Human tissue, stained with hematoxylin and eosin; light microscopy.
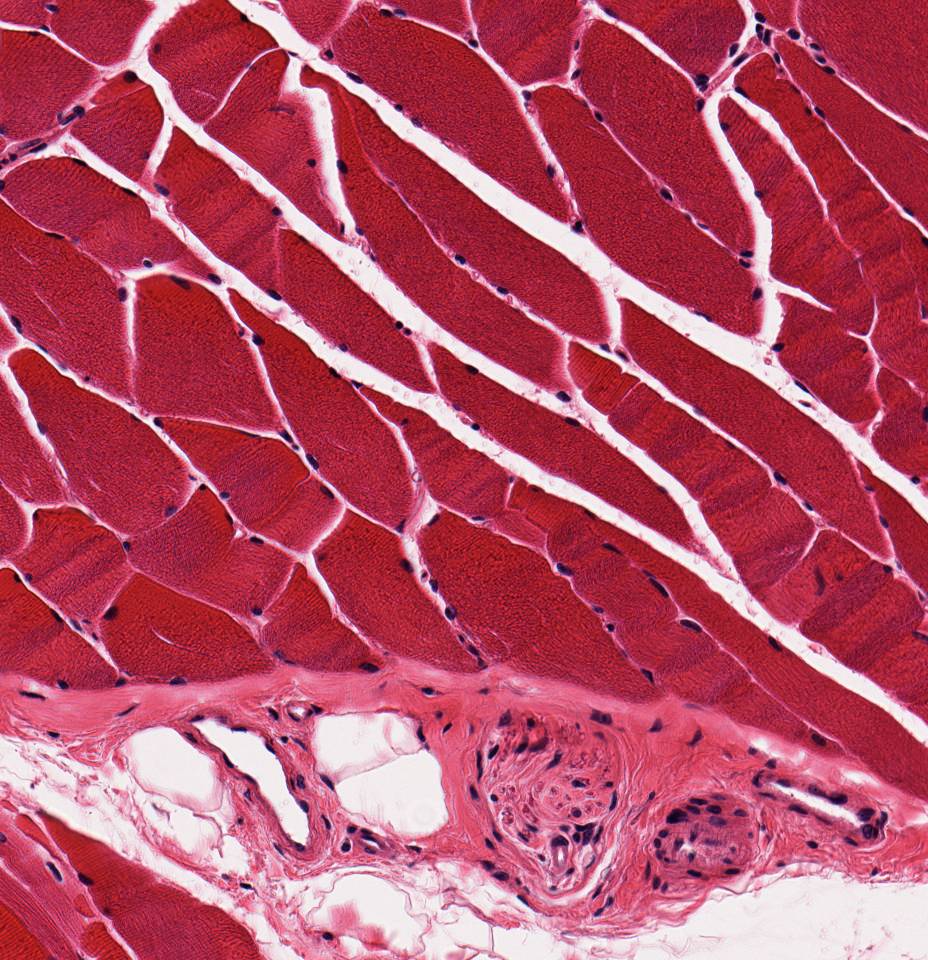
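Skeletal muscle: here I follow fibres running diagonally, upper left to lower right. Their small, dark nuclei sit flattened at the fibre edges, and in many fibres I can make out cross-striations. Below, the connective tissue band holds two rounded, nucleus-rich clusters, lower centre and right.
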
